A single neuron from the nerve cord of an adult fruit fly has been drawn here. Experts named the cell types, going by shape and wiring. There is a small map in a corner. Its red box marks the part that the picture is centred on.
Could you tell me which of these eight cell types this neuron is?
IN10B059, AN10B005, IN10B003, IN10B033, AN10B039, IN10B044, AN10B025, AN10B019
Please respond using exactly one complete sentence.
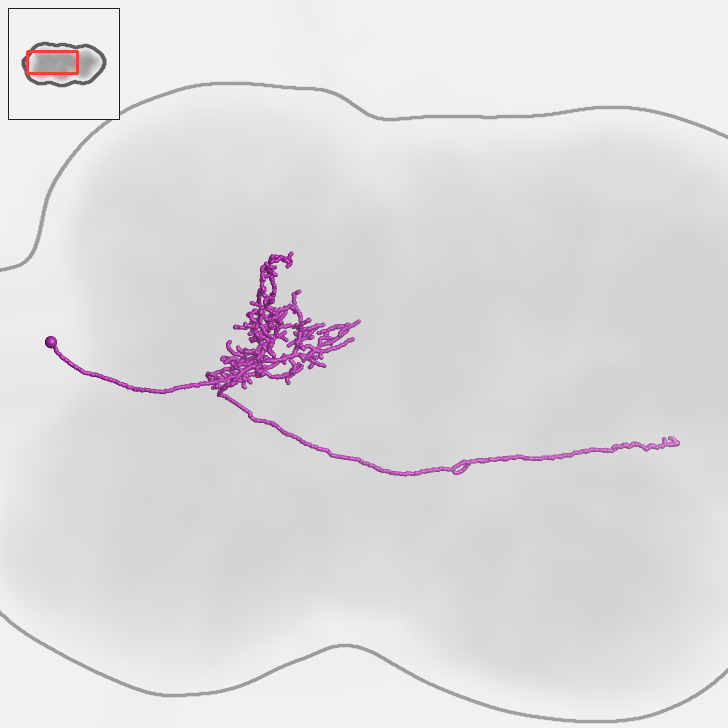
This neuron is recognized as the cell type IN10B033.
